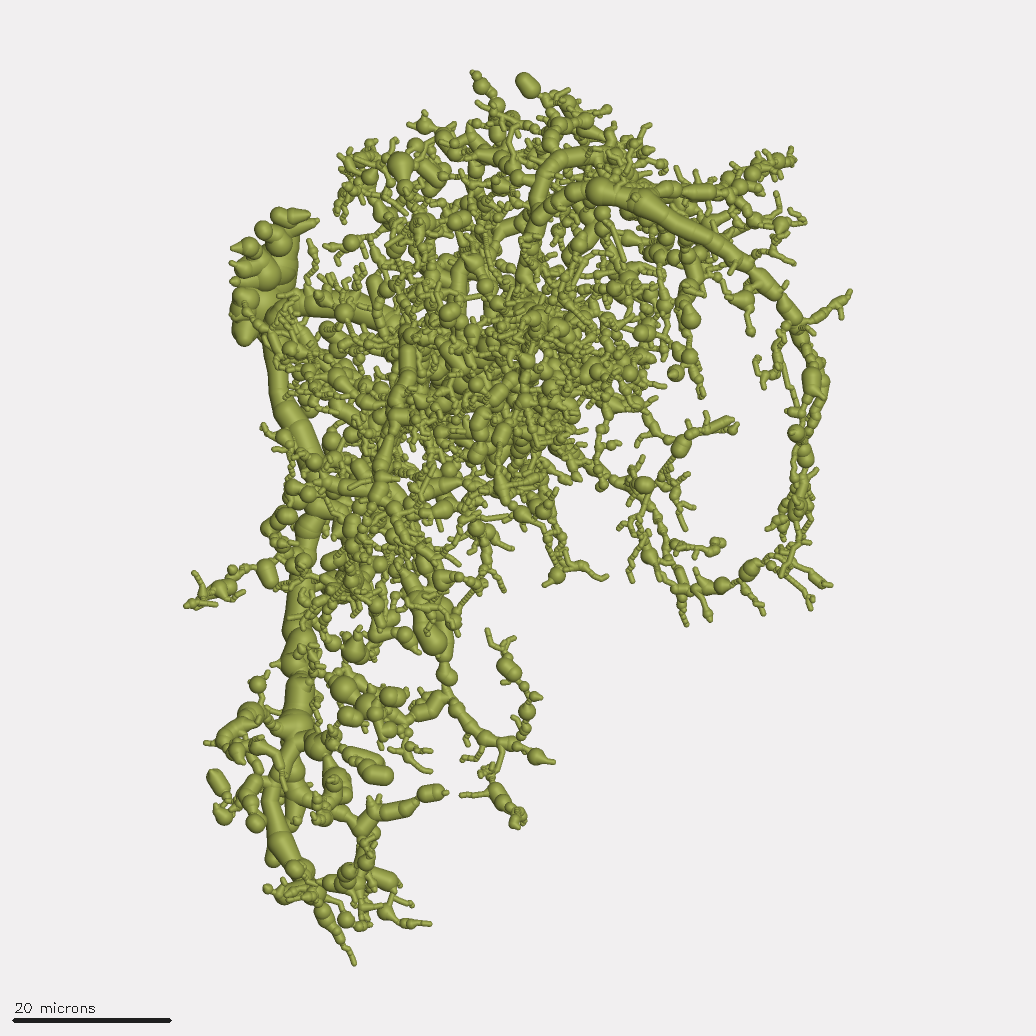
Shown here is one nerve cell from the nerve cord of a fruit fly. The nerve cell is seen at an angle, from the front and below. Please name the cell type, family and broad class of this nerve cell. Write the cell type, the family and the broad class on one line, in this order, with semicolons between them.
IN19A015; hemilineage 19A; nerve-cord intrinsic neuron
